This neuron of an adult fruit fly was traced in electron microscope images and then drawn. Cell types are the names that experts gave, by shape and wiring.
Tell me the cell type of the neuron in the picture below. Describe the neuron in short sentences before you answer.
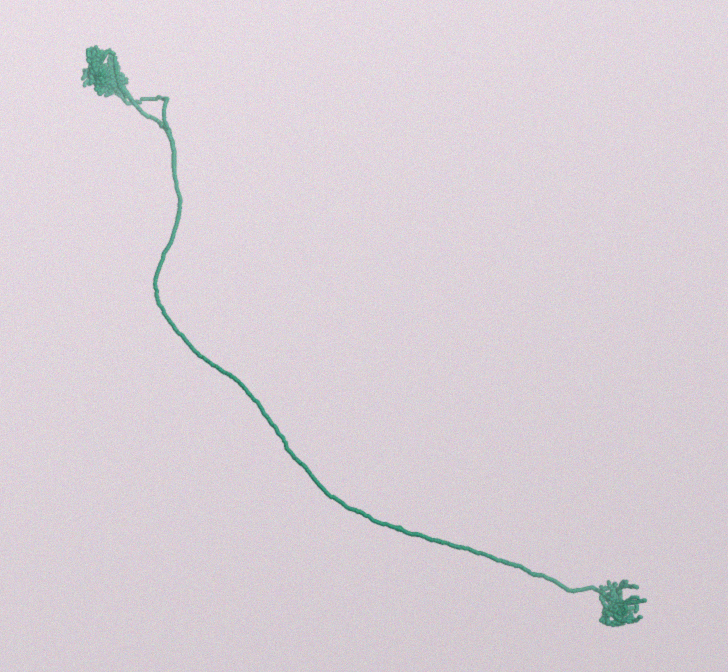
In this view it is about as wide as it is tall. It is a central-brain intrinsic neuron. The cell type is TuTuB_a.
